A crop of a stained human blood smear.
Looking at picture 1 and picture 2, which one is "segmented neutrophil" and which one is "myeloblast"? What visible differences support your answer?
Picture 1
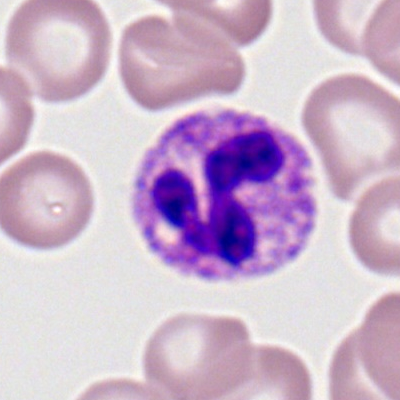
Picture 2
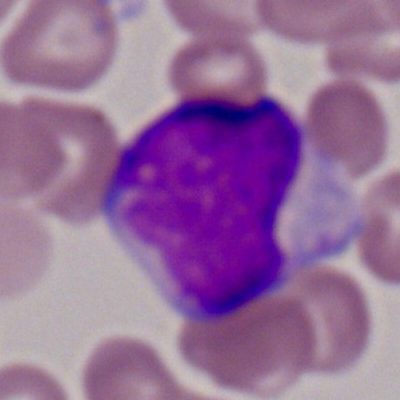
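Segmented neutrophil in picture 1, myeloblast in picture 2. Outline: round, smooth, with a clear gap to the surrounding red cells all round (segmented neutrophil); irregular and somewhat angular (myeloblast). Nucleus: dark purple, densely clumped chromatin, no nucleoli visible (segmented neutrophil); deep purple, filling most of the cell, small pale spots scattered through dark chromatin (myeloblast).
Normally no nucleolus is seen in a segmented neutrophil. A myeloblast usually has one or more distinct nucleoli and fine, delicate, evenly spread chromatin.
Cytoplasm: plentiful, pale pinkish-lilac, filled with fine pinkish-purple granules (segmented neutrophil); scant, pale blue (myeloblast).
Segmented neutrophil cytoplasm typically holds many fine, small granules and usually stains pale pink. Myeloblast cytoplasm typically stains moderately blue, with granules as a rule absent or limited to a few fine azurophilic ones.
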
